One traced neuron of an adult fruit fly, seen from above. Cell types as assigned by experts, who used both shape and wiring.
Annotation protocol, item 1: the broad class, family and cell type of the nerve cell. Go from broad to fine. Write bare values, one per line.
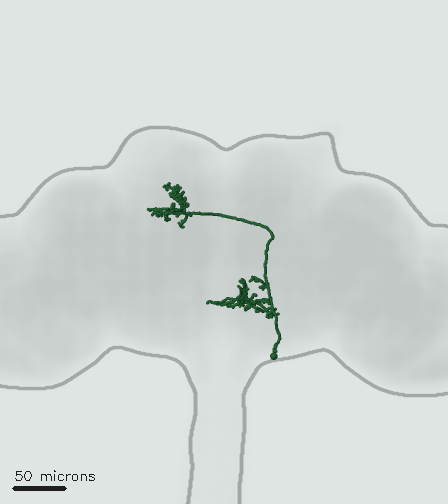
central-brain intrinsic neuron
hemilineage DM5_central
CB1547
